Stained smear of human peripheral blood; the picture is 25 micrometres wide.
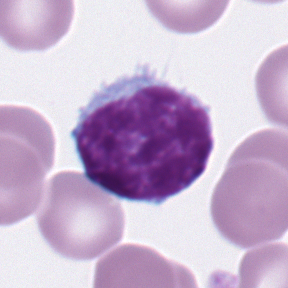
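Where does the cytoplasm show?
It is scant and without visible granules, appearing mainly as a thin crescent along the upper side of the nucleus.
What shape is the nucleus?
Roundish to slightly oval, with no deep indentation.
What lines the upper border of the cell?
A fringe of fine hair-like projections.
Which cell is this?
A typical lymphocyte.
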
